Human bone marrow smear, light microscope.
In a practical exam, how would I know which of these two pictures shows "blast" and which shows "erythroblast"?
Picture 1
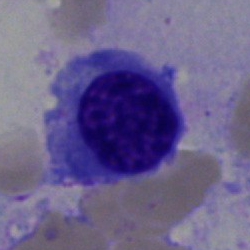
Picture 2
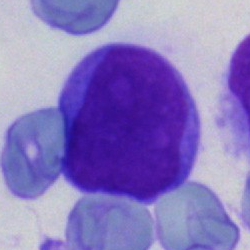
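Look first at picture 1: that is the erythroblast, and picture 2 is the blast. Now compare the chromatin: in the erythroblast it is dark purple and coarsely clumped, while in the blast it is finely textured and evenly spread, with no coarse dark clumps.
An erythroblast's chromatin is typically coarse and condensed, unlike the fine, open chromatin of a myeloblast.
The outlines differ as well: the erythroblast's edge is irregular with small bumps, whereas the blast's is smooth and roughly round to oval. In the erythroblast, the nucleus sits toward the right side, and the deep blue cytoplasm forms a rim wider on the left than on the right. Neither cell shows granules in its cytoplasm, and no vacuoles are seen in the blast. Red cells touch the blast on its left side and along its bottom edge.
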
